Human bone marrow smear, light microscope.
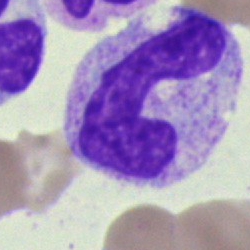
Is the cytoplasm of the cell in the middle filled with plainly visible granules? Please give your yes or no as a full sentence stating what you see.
Yes, in the cytoplasm of this cell, many granules are visible.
